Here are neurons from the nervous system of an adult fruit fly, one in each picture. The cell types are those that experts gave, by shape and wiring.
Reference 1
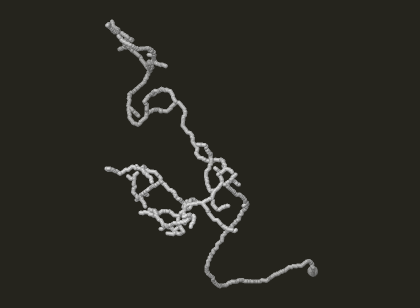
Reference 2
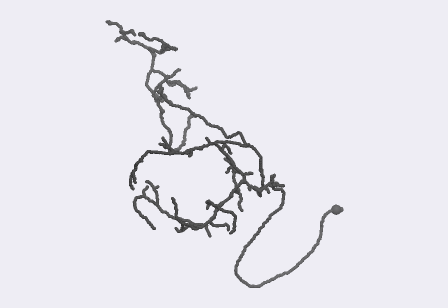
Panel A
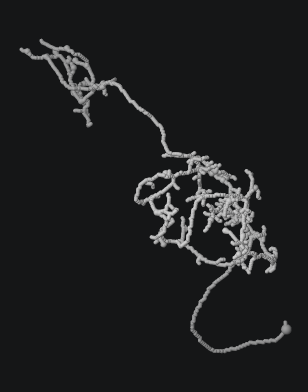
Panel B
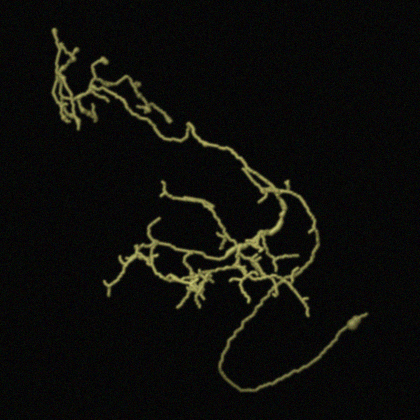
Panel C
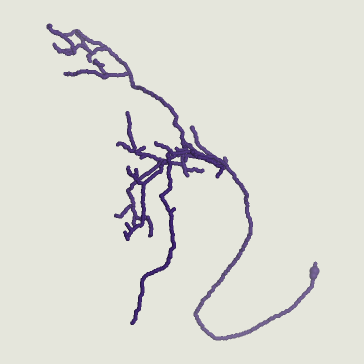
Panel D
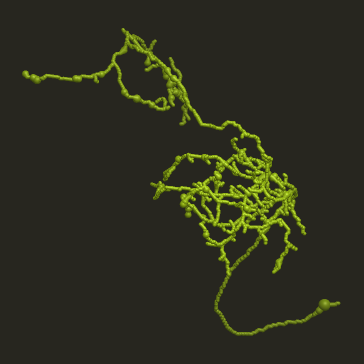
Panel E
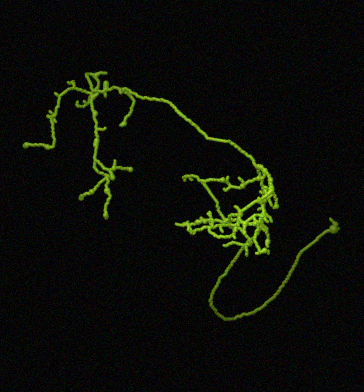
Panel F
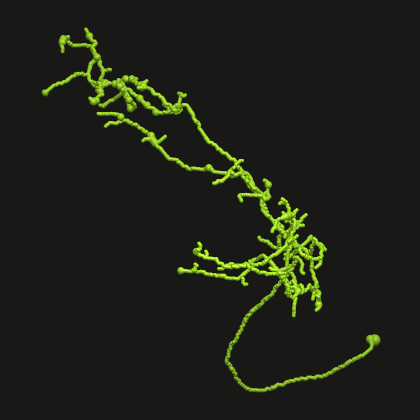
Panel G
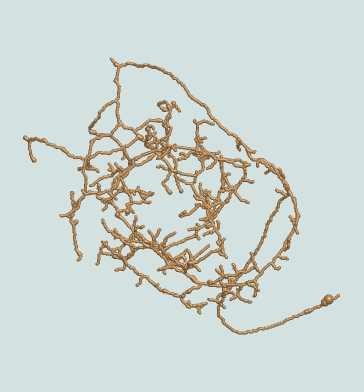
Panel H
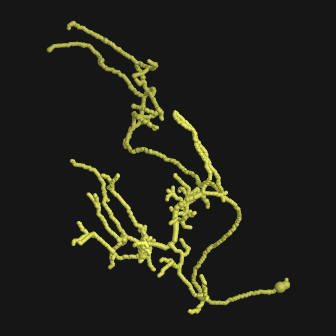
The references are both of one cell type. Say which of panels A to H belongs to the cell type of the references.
H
